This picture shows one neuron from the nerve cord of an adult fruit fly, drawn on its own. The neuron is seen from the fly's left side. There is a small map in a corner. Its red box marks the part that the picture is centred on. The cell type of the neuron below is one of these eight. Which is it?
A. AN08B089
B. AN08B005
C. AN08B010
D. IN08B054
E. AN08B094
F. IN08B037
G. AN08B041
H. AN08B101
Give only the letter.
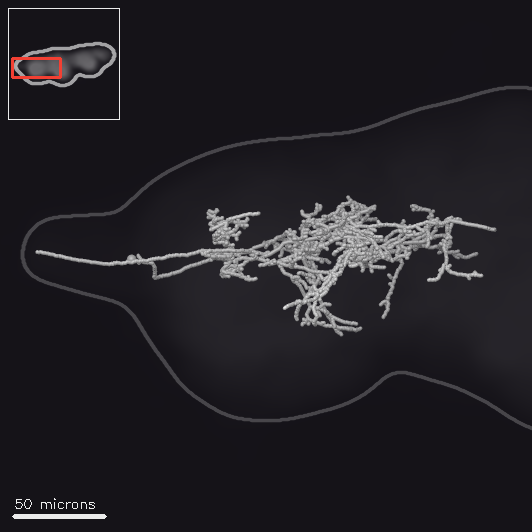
G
